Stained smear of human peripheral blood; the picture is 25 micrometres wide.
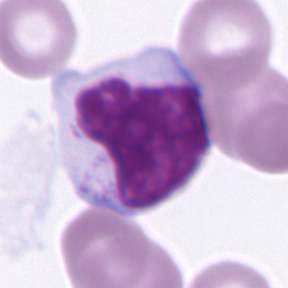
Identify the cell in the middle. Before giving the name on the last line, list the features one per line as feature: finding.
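Outline: irregular and angular, not round
Cell size: about 15 micrometres across
Nucleus size: about 12 micrometres across
Nucleus position: toward the right of the cell
Nuclear share: about 60% of the cell's area
Nuclear indentation: on the lower-left side
Nucleoli: none visible
Cytoplasm: pale blue-grey
Name: large granular lymphocyte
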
